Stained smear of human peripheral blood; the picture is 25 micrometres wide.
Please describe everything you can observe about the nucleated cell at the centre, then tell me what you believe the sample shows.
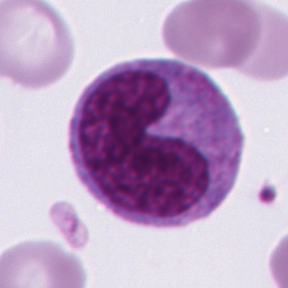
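Measuring about 15 micrometres across, the cell has a bean-shaped nucleus that lies toward its left and fills about 60% of its area. The notch of the nucleus opens toward the right and divides it into a smaller upper lobe and a larger lower lobe. Pale greyish-violet cytoplasm is widest in that notch on the right. It shows only a faint fine dusting, with no coarse granules. It is a monocyte.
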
